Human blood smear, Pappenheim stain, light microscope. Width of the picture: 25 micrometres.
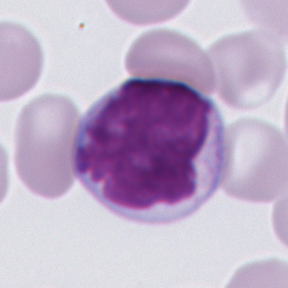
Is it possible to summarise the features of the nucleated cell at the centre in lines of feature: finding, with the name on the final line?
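Outline: roughly round and smooth, without surface projections.
Nucleus: irregular and angular, small notches along its edges, about 12 micrometres across.
Cytoplasm: pale grey-blue, widest along the lower and right sides.
Position: nucleus nearly reaching the cell's upper edge.
Name: large granular lymphocyte.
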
